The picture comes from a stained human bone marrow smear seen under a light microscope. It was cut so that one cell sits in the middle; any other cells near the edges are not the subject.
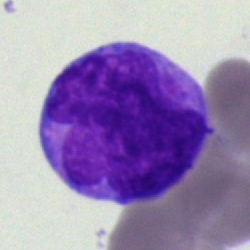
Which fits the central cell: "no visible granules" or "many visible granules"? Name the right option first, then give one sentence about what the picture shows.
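No visible granules. No distinct granules are seen in the cytoplasm.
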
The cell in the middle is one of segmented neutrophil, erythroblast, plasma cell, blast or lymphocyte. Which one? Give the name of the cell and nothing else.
blast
